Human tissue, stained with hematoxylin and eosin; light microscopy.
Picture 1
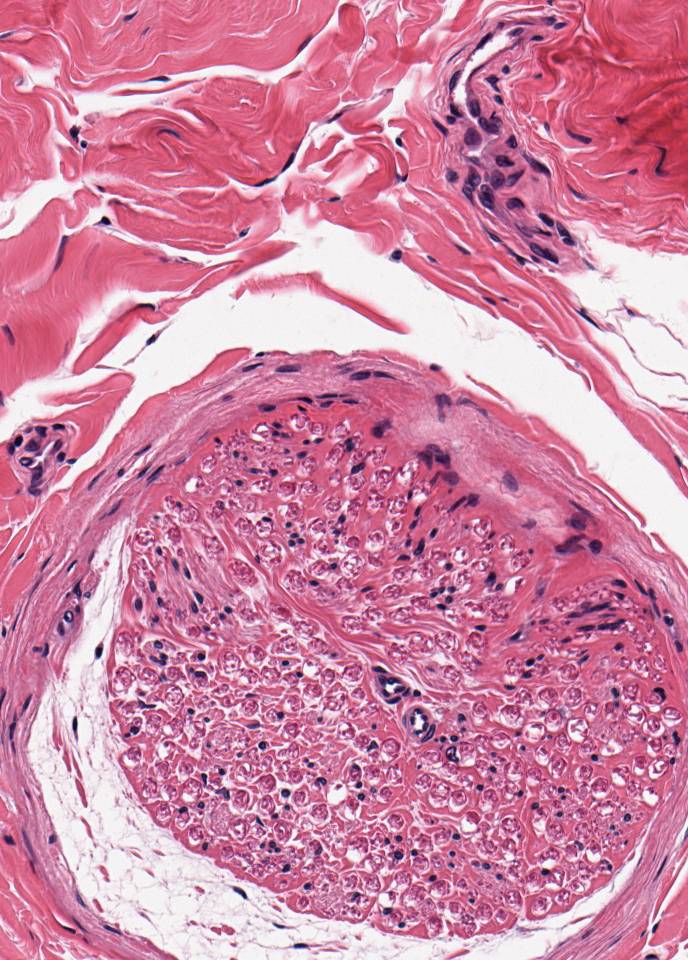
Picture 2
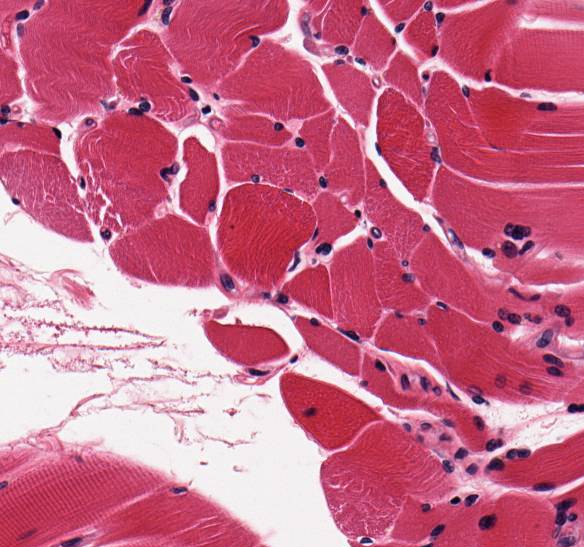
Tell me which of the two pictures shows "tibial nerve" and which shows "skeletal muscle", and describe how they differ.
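Of the two, the tibial nerve is shown in picture 1 and skeletal muscle in picture 2. The tibial nerve appears as a single large rounded fascicle cut in cross section, filling the lower two-thirds of the field, whereas in skeletal muscle narrow clear clefts separate many of the fibres. Within the fascicle, numerous small round nerve fibre profiles are cut transversely, each a pale ring around a central pink axon, with small dark nuclei scattered between them. In skeletal muscle the nuclei lie at the edges of the fibres rather than in their centres, and the fibre cytoplasm stains a deep, fairly uniform pink-red. Above the nerve fascicle lies dense, wavy, deeply eosinophilic collagen with few nuclei; no fat cells are present among the muscle fibres.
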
